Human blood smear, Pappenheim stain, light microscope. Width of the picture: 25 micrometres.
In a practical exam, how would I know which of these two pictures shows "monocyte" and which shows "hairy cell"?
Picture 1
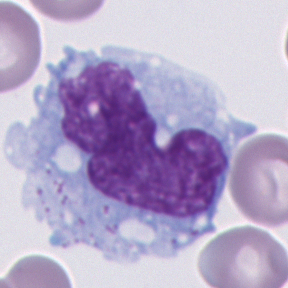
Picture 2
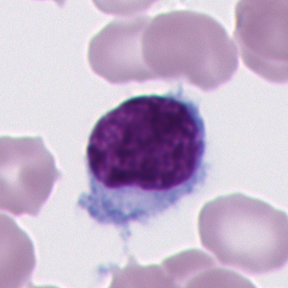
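First, which is which: the monocyte is in picture 1 and the hairy cell in picture 2. Nucleus: in the monocyte, one continuous folded mass, not split into lobes; in the hairy cell, a single round-to-oval mass without lobes, about 10 by 9 micrometres, lying toward the top of the cell and filling about 70% of its area. No nucleoli can be seen in the hairy cell's nucleus.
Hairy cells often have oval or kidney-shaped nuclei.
Cytoplasm: abundant and pale greyish-blue in the monocyte, pale greyish blue in the hairy cell as well.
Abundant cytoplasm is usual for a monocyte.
Vacuoles: several clear, rounded ones lie in the monocyte's cytoplasm.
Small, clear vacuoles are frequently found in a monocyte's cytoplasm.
Granules: fine reddish-purple granules are scattered mostly in the lower left of the monocyte's cytoplasm, while the hairy cell shows no distinct pink-purple granules. Outline: the monocyte's is irregular, with small ragged projections most marked at the upper left; the hairy cell's border is ragged with fine hair-like projections, most prominent along the lower edge.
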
